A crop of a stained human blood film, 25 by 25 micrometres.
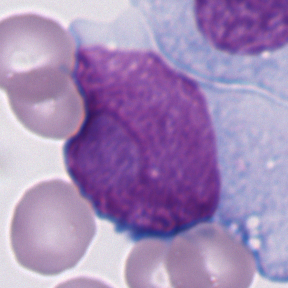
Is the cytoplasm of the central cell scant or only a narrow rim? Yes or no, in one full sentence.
Yes, there is only scant cytoplasm in this cell.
